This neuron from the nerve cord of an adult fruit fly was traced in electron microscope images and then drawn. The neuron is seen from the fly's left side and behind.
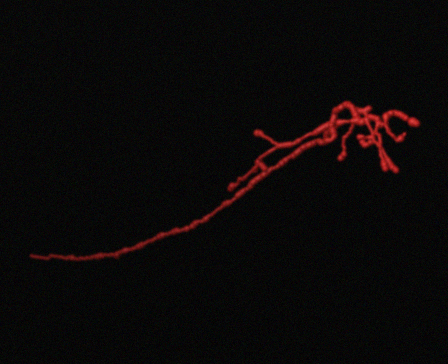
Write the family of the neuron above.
hemilineage LB6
